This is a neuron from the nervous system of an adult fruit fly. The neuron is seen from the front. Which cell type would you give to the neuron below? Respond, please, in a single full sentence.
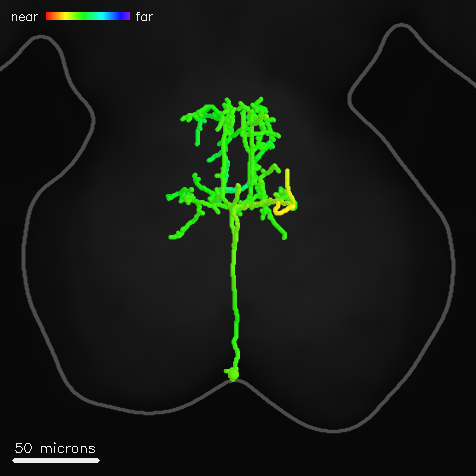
By its cell type, the neuron is IN00A040.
